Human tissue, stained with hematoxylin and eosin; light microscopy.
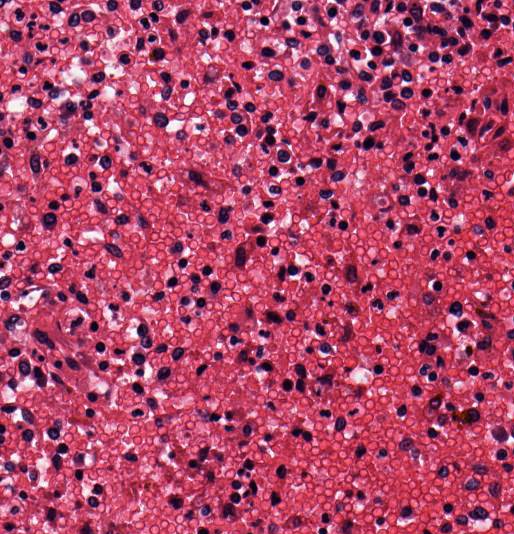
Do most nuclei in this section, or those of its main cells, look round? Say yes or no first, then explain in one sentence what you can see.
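Yes. Small round cells with dark, dense nuclei and scant cytoplasm are scattered among the red cells across the whole field.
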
